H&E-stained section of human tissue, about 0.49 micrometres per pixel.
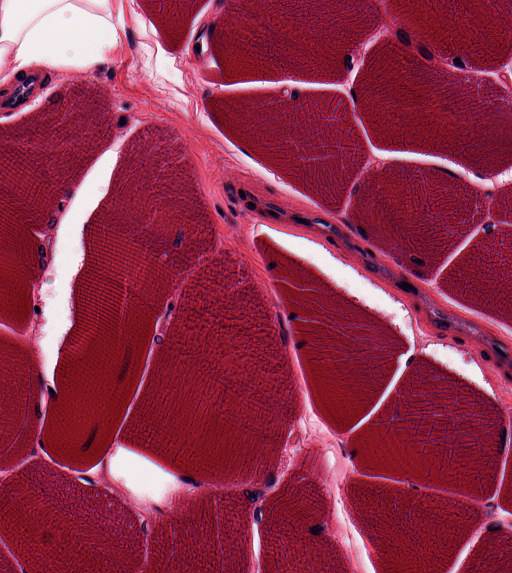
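Skeletal muscle, cut mostly in cross or oblique section. Closely packed polygonal muscle fibres fill the field. Fibre nuclei small, dark, at fibre edges rather than centres. Between most individual fibres, only a thin pale connective tissue septum. Band of pink fibrous connective tissue with dark elongated nuclei runs diagonally from upper left toward right side.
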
